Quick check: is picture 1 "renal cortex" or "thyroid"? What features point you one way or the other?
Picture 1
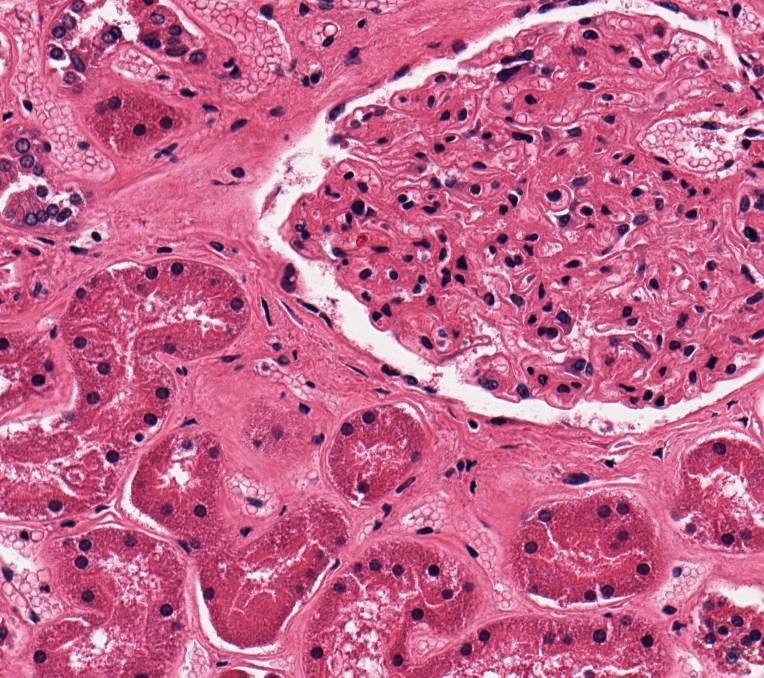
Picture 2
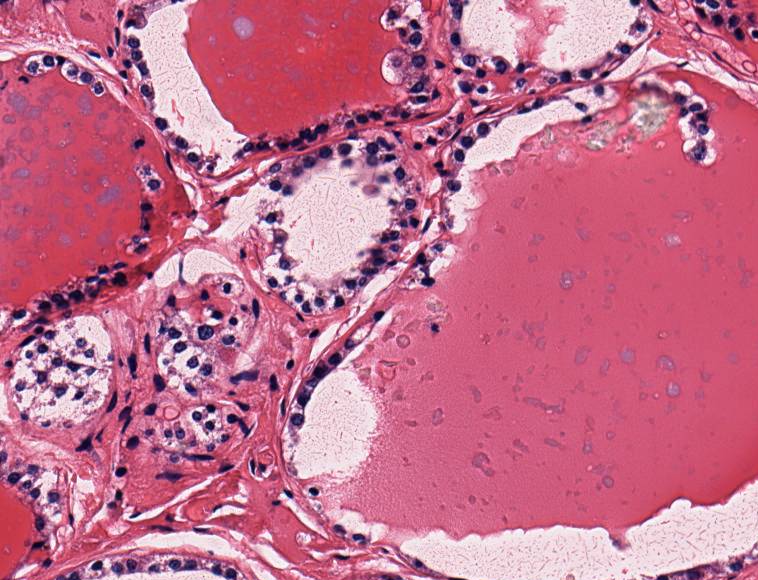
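The first picture is renal cortex and the second is thyroid. In the first, a large rounded glomerulus sits at the upper right; tubules fill the left and lower parts. Cells with abundant granular, deep-pink cytoplasm and round dark nuclei line those tubules. Now look at the upper left: among the tubules are groups of cells with pale, finely bubbly cytoplasm. The second is built of closely packed follicles of varying size, the largest filling most of the right half. Each is lined by one layer of flattened to cuboidal cells with round dark nuclei, and thin pink fibrous septa with elongated nuclei separate them.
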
